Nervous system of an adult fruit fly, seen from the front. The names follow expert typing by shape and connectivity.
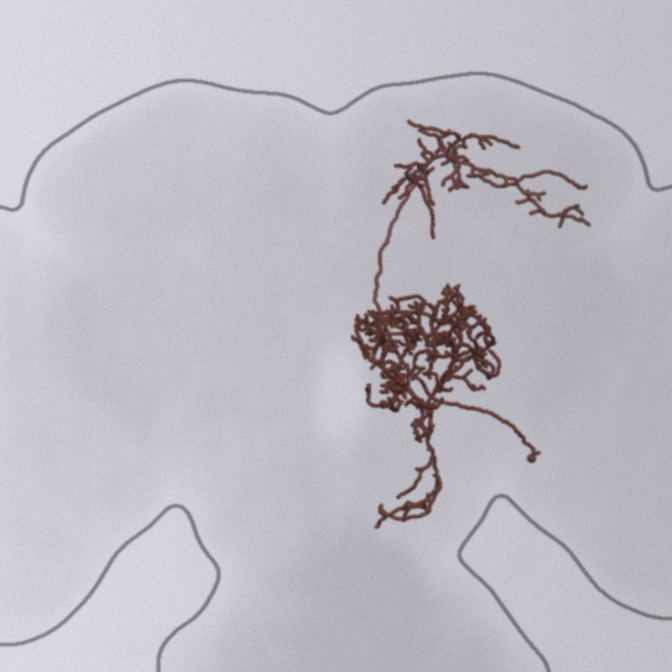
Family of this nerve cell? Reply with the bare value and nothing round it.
hemilineage ALlv1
